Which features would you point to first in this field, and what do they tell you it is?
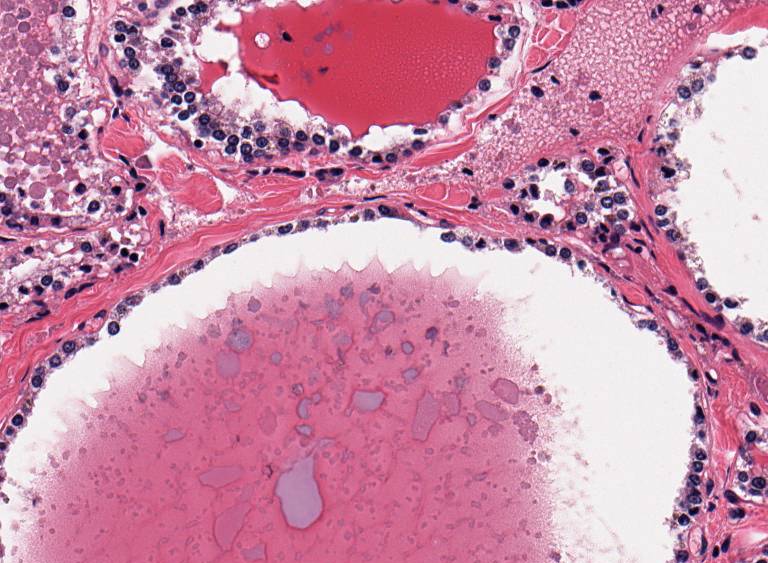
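Thyroid follicle is the principal structure here. A single large rounded follicle filled with pink material occupies most of the lower half. Its colloid holds many pale, bubble-like vacuoles and has shrunk from the lining, leaving a white gap with a saw-toothed edge. At the top centre, a smaller follicle contains deep red, evenly staining colloid.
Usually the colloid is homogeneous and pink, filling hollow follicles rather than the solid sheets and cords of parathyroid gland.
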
